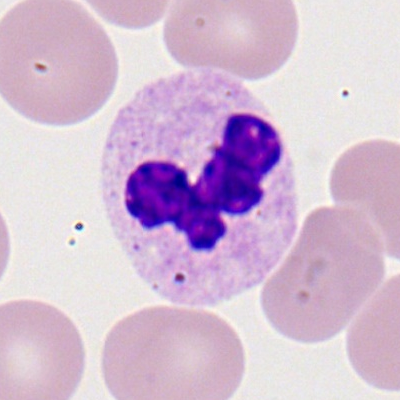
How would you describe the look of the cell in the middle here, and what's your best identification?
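Look first at the outline: it is oval and smooth. Now follow the nucleus, and you will see it split into three lobes that stay joined to one another. Around it lies plenty of pale pinkish-lilac cytoplasm, with fine lilac granules spread evenly through it. This is a segmented neutrophil.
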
